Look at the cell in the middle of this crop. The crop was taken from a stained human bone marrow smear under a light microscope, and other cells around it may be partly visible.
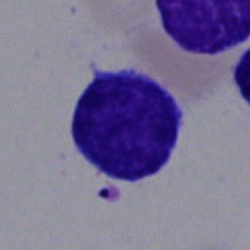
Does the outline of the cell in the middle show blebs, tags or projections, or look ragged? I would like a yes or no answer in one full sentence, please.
Yes, what the cell shows is a rough outline, frayed or with projections, blebs or tags.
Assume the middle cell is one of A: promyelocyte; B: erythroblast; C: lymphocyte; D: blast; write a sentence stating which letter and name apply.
The best answer is option C, since the cell in the middle is a lymphocyte.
